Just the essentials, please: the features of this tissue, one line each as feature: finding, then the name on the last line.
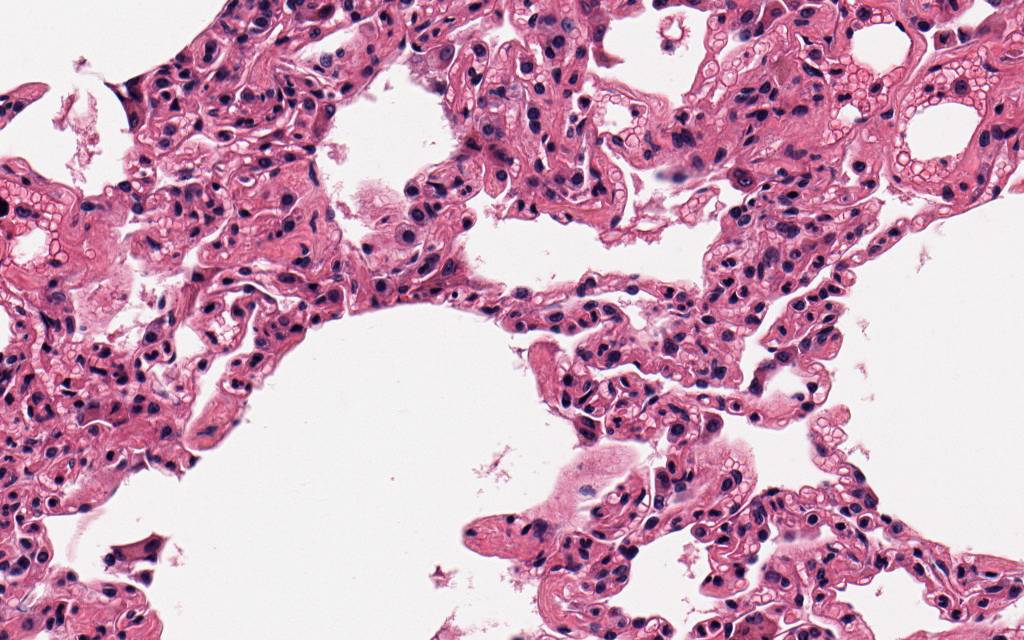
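Septa: branching network around irregular empty spaces
Largest space: lower centre
Lining: single layer of plump cuboidal cells, nuclei bulging into the spaces
Upper right: cells with pale, finely bubbly vacuolated cytoplasm ringing small round spaces
Thicker septa: cores of pink, fibrillary collagen-like material
Name: lung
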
